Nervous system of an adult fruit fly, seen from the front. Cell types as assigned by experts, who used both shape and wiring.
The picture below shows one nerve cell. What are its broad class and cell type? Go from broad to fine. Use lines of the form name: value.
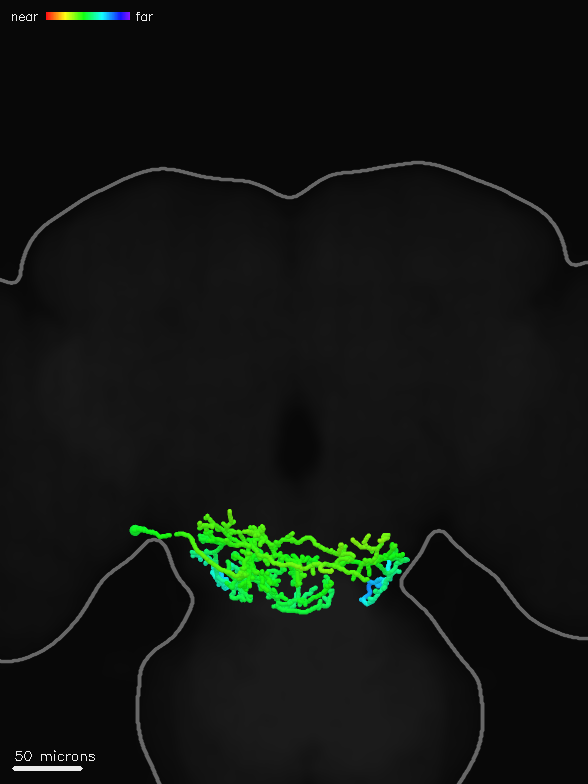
broad class: central-brain intrinsic neuron
cell type: GNG568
